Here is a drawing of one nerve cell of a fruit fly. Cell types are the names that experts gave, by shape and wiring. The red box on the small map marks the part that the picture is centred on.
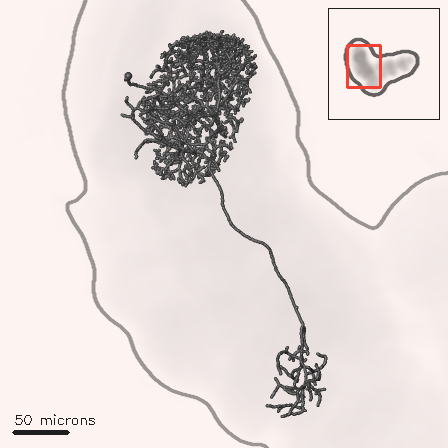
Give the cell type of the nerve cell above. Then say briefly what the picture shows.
The cell type is LT61b. Its broad class is visual projection neuron. The cell body can be seen at the upper left of the picture. From top to bottom in the picture it spans about 350 microns. The picture shows dozens of branch ends.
